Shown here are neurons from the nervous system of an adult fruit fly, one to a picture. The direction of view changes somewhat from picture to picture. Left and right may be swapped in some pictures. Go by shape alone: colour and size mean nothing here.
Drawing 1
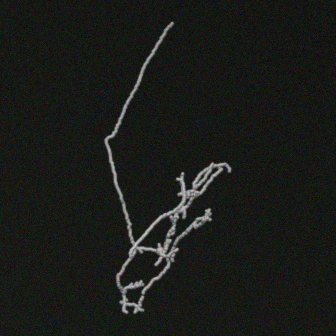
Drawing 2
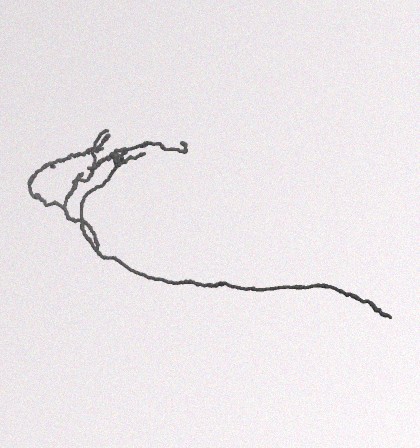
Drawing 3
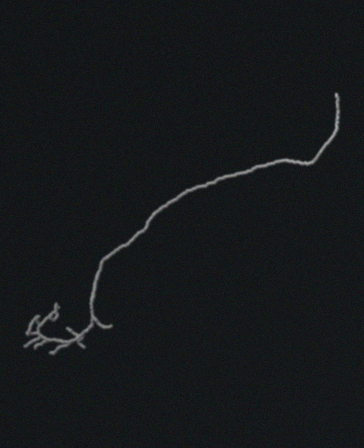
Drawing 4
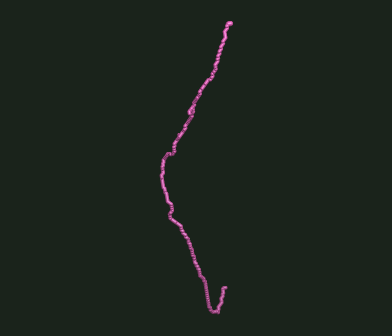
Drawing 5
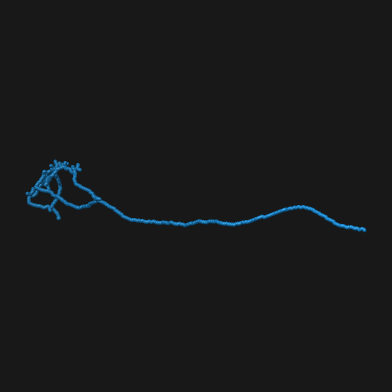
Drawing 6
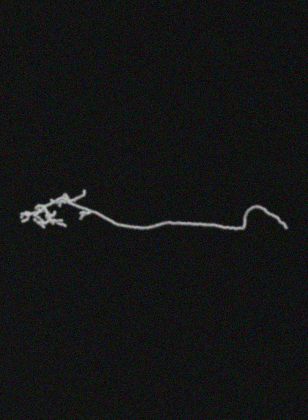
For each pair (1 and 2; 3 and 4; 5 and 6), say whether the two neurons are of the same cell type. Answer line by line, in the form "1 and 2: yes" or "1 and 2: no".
1 and 2: yes
3 and 4: no
5 and 6: yes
